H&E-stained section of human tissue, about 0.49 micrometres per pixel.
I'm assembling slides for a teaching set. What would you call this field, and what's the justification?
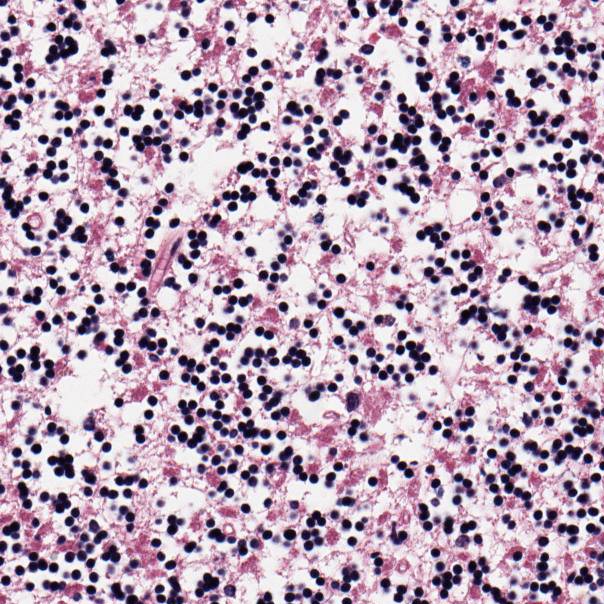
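What you see here is the granular layer of the cerebellum. Notice the small, round, intensely dark nuclei, with scarcely any cytoplasm, packed evenly across the whole field.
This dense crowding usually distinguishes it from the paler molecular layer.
Scattered between the clusters are small irregular pink islands.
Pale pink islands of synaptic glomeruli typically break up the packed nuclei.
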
